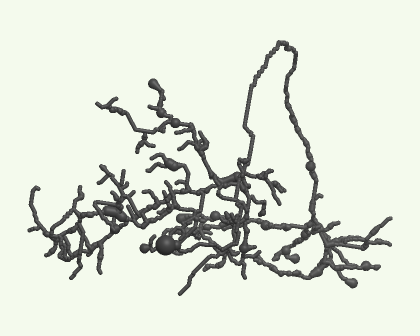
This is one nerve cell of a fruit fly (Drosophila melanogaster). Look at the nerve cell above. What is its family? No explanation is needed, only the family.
Tm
